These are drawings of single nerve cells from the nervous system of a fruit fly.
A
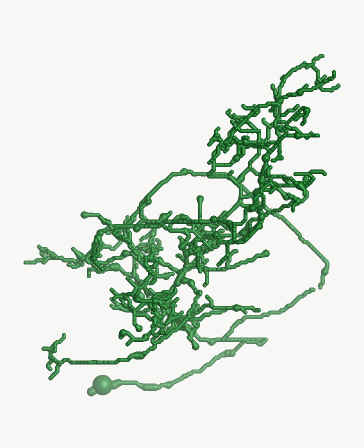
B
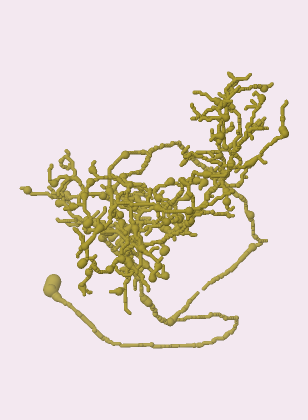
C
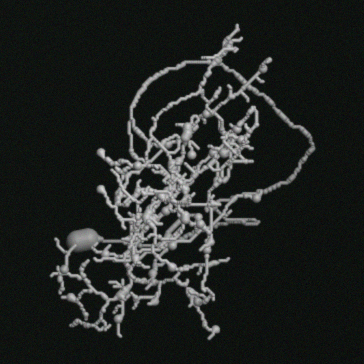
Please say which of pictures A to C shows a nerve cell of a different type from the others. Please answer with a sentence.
Picture C is the odd one out.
